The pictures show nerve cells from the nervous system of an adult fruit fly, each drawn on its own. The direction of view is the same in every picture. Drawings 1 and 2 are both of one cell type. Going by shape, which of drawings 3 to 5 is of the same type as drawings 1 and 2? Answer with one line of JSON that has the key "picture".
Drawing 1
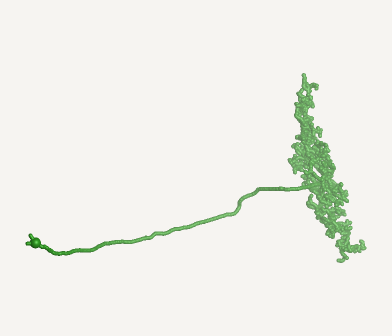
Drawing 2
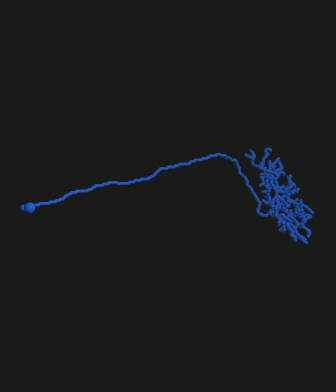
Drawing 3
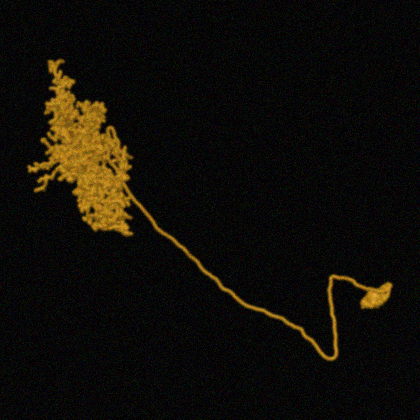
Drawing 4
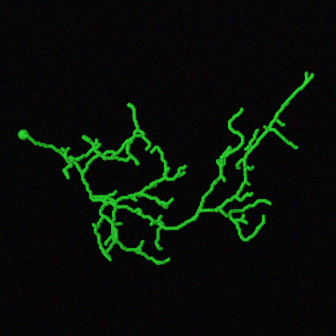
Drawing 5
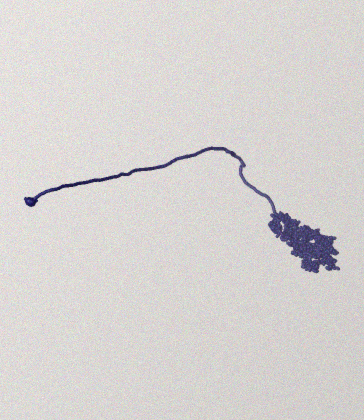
{"picture": 5}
